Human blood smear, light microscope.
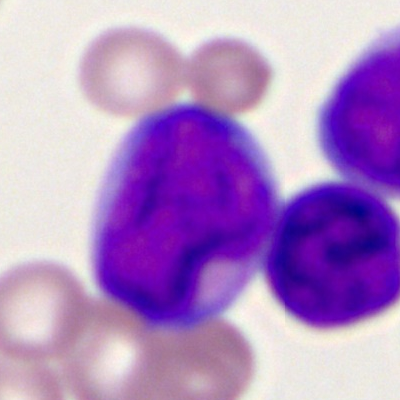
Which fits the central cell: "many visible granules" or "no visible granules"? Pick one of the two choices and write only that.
No visible granules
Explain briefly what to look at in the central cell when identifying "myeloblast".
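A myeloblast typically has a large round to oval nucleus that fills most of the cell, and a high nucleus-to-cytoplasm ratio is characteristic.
Here the nucleus fills most of the cell, in keeping with a myeloblast. The cell outline is oval, taller than it is wide. The nucleus carries a deep notch on its lower right side. Its chromatin is finely textured rather than coarsely clumped.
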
